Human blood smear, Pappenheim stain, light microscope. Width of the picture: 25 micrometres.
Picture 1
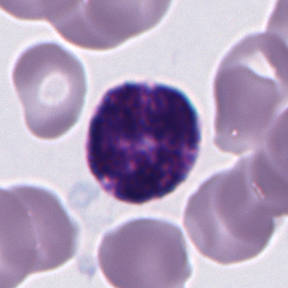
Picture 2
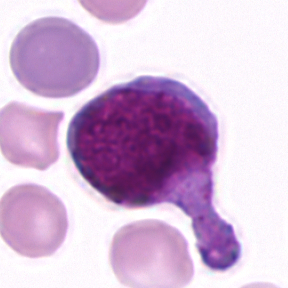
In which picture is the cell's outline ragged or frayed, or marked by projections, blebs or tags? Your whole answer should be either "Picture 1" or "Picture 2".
Picture 2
